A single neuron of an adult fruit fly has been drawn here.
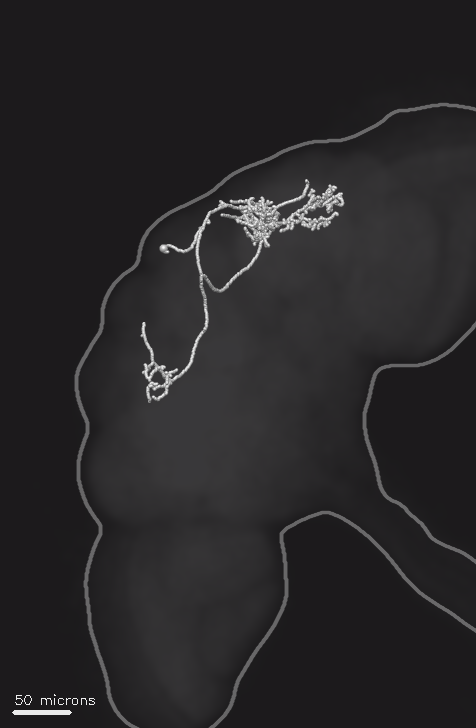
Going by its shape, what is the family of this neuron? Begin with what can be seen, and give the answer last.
It lies in the brain. By the scale bar it is about 200 microns tall in this view. It is a central-brain intrinsic neuron. The family is hemilineage SMPad1.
